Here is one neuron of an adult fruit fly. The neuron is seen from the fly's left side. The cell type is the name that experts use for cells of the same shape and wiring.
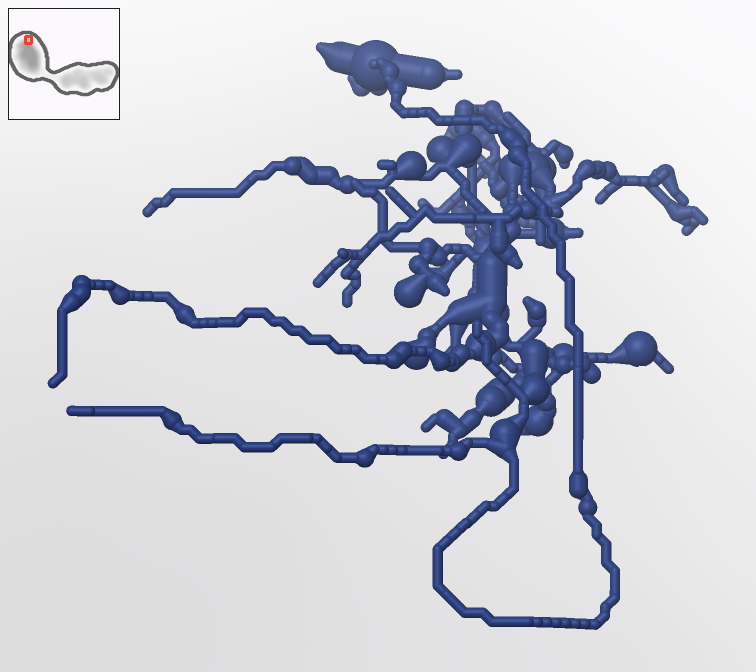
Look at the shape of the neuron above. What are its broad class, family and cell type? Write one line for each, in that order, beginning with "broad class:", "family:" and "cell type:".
broad class: central-brain intrinsic neuron
family: hemilineage SLPpm2
cell type: CB1617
